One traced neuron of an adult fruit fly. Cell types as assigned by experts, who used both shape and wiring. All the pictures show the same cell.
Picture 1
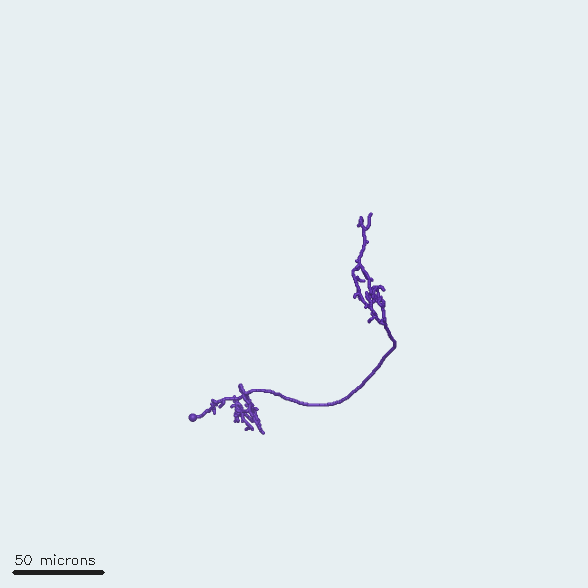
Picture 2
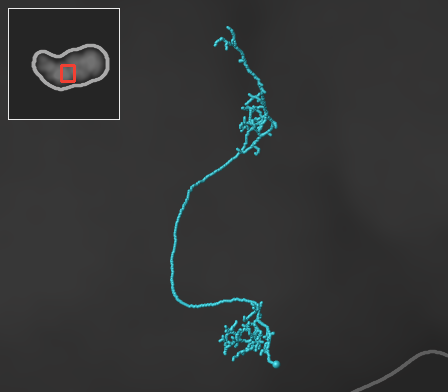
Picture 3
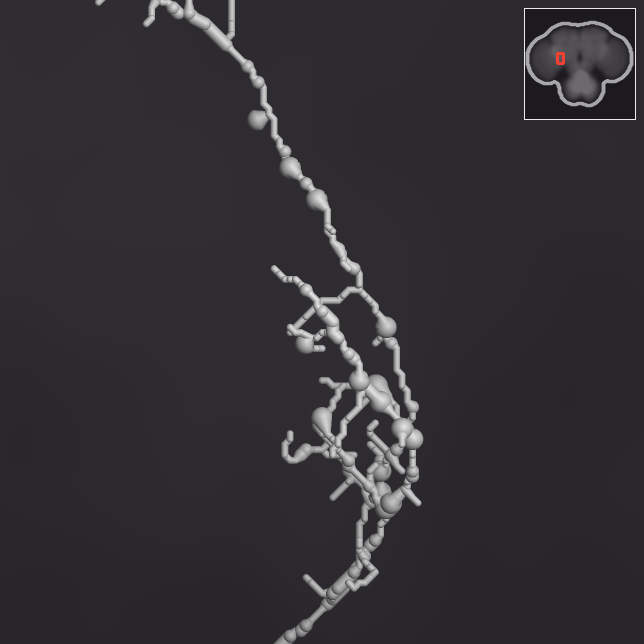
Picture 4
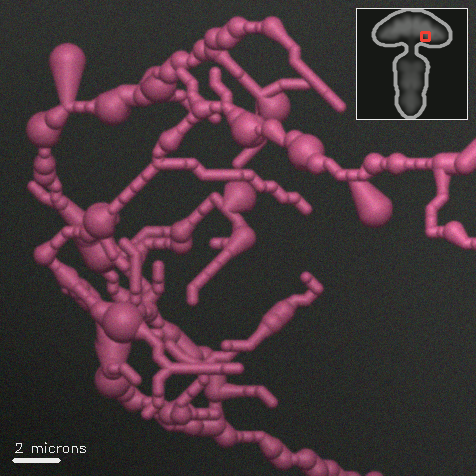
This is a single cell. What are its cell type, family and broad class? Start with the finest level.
Tm31; Tm; optic-lobe intrinsic neuron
